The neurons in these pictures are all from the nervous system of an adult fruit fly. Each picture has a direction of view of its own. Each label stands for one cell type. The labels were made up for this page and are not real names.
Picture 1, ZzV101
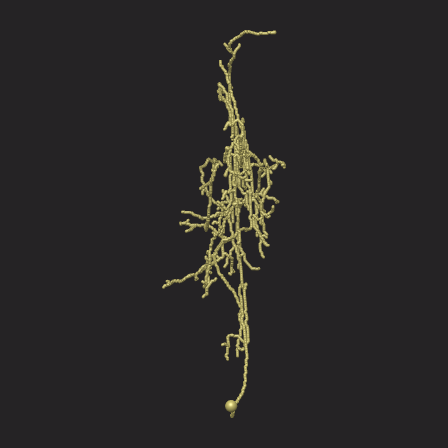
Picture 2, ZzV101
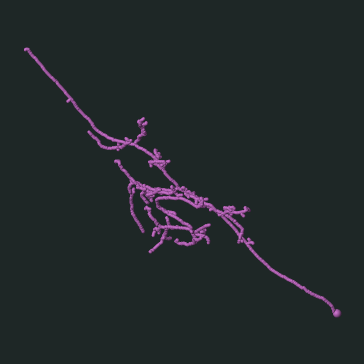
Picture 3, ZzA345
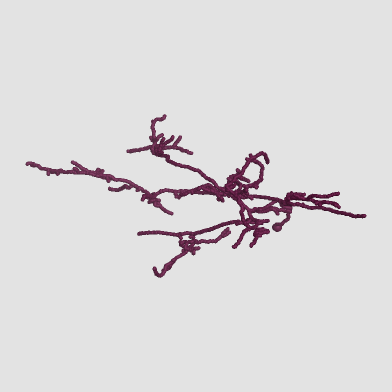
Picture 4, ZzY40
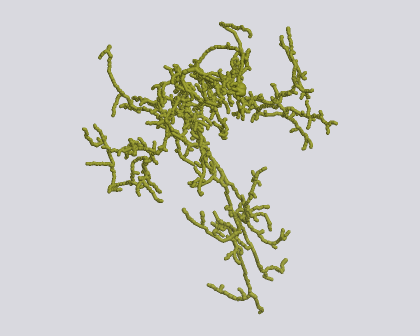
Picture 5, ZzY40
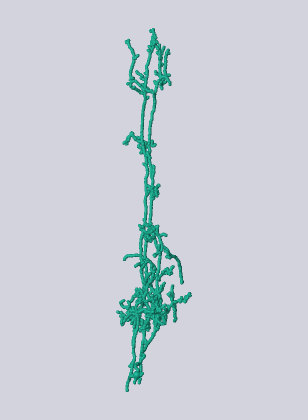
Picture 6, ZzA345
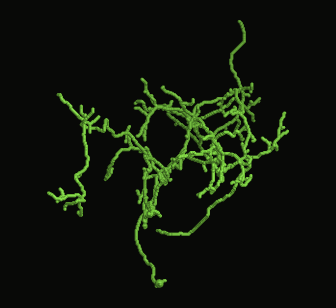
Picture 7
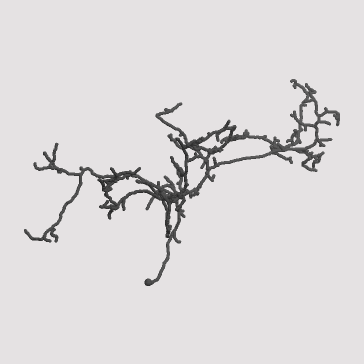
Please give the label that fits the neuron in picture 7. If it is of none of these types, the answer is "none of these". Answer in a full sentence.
It belongs to ZzA345.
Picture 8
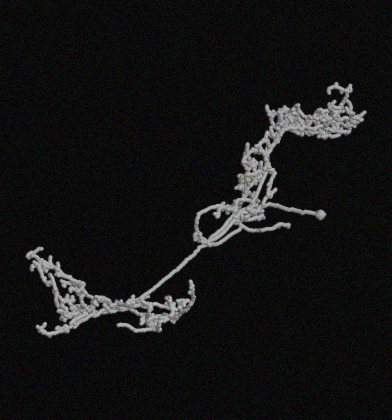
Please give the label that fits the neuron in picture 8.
It belongs to none of these.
